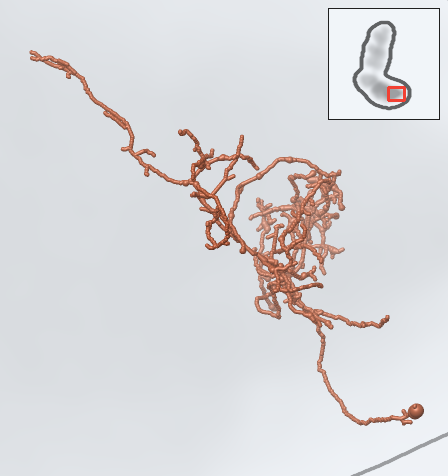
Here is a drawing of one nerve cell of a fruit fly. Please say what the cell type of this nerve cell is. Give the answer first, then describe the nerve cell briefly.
The cell type is SLP162. This is a central-brain intrinsic neuron. The cell body is at the lower right of the picture. The picture shows dozens of branch ends.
